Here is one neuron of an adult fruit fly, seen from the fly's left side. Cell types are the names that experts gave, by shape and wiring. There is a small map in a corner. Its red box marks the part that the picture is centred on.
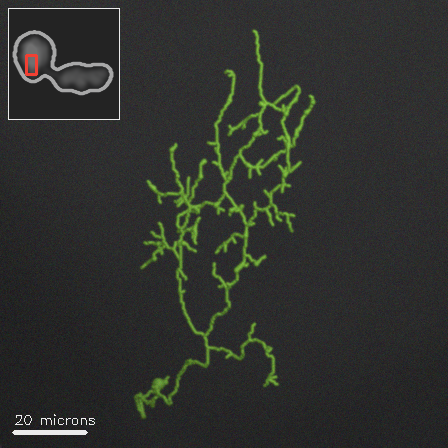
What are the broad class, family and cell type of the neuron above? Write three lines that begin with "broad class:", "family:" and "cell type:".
broad class: optic-lobe intrinsic neuron
family: Cm
cell type: Cm15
